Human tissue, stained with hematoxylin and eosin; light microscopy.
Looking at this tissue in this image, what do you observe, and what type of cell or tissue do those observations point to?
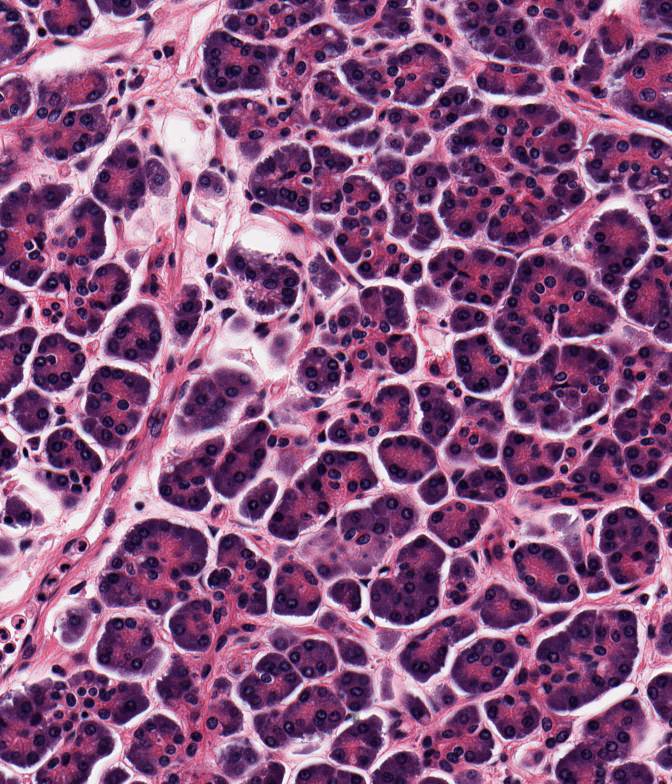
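Closely packed, rounded acini in lobules fill nearly the whole field. Thin pink septa run obliquely at upper left and left. Notice each acinar cell's nucleus: small, round, dark, toward its base; its cytoplasm is deep purple basally, pinker toward the acinus centre. This is pancreas.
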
